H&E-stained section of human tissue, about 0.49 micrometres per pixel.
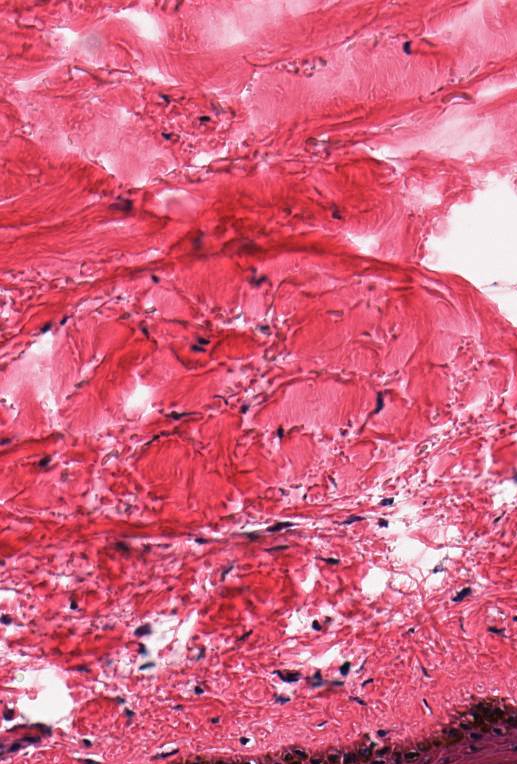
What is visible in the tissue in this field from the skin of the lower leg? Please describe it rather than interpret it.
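Collagen bundles, dense and deeply eosinophilic, fill most of the field. In the upper and middle parts these bundles are broad and interwoven, running in different directions. Nuclei are sparse, small and dark, mostly spindle-shaped, and lie between the bundles. The lower third is looser, with finer fibres and more nuclei than the upper part.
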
